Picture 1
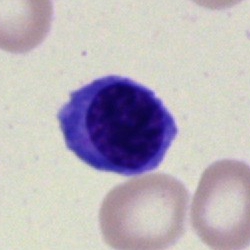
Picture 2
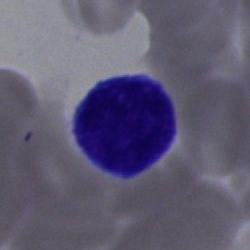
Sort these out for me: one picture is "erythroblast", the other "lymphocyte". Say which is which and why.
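The erythroblast is in picture 1, and the lymphocyte is in picture 2. The erythroblast has an oval outline with a slightly irregular, angular border, while the lymphocyte is roughly round. In the erythroblast the nucleus is displaced toward the right, and a deep blue rim of cytoplasm is widest on the left. In the lymphocyte the dark-staining nucleus fills almost the whole cell, with no distinct rim of cytoplasm around it. Its chromatin is dense and stains dark blue-purple throughout.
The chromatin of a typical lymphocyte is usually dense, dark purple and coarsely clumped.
Neither cell contains visible granules or vacuoles.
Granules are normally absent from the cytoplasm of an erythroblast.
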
